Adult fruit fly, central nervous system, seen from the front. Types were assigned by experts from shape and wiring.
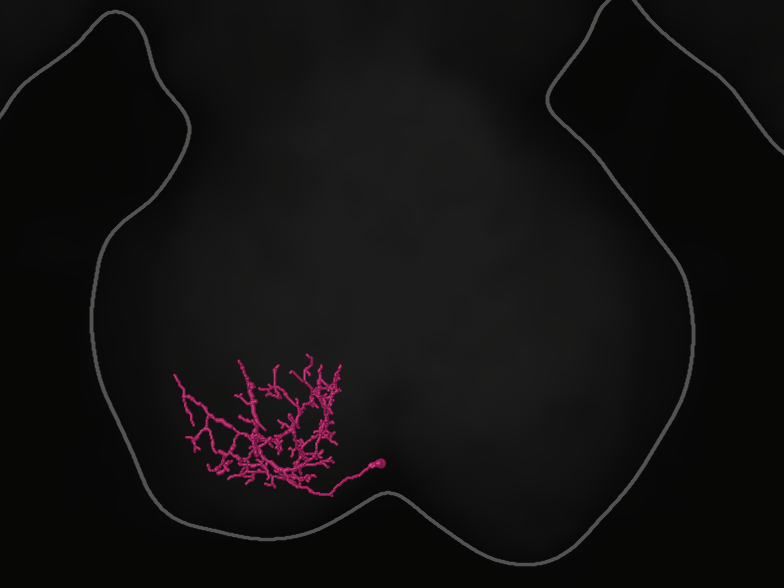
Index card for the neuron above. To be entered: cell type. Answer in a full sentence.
The cell type is IN13B051.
